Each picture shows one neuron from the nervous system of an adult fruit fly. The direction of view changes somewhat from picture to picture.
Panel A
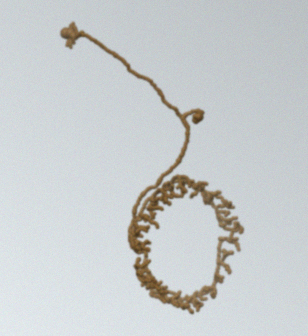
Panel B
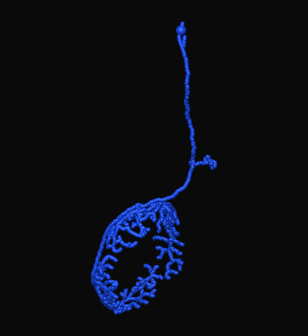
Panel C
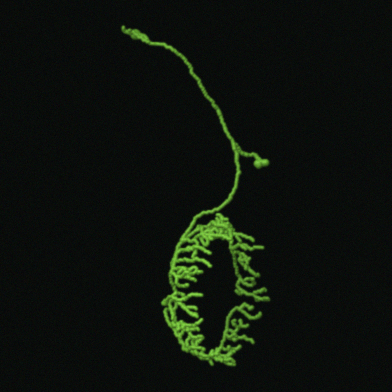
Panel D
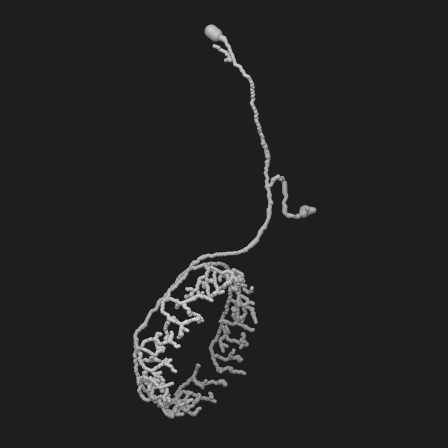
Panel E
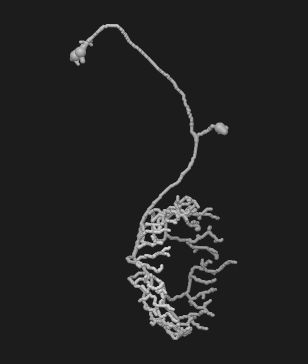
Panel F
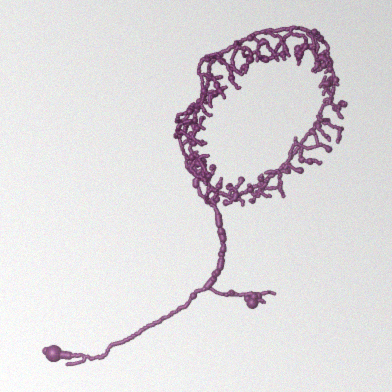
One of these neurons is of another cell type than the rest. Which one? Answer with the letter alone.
B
